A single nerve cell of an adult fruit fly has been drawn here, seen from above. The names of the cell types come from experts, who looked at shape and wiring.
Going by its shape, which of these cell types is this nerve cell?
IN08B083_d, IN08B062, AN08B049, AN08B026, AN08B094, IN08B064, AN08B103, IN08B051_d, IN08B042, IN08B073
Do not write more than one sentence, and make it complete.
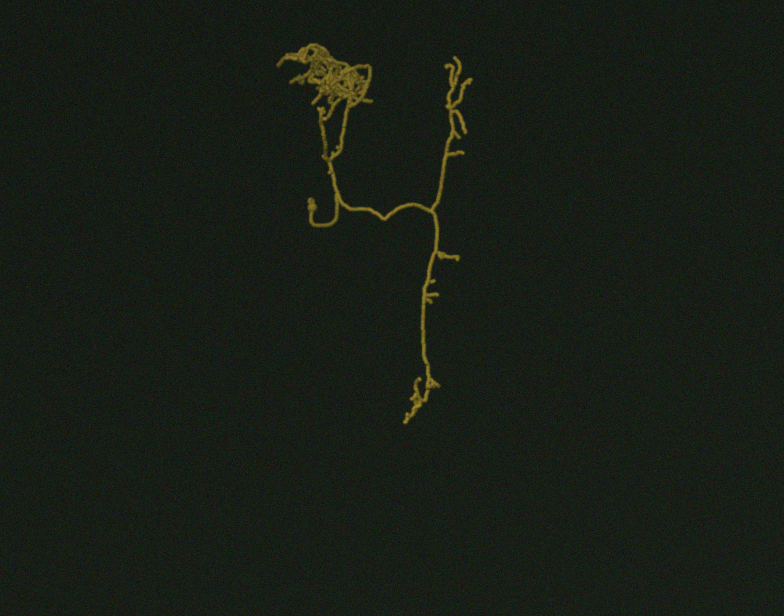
This nerve cell is typed as IN08B042.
